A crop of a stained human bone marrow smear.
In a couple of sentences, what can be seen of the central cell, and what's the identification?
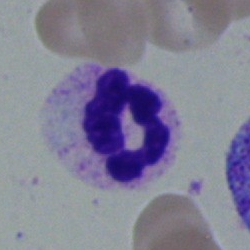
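Look first at the nucleus: it forms a closed ring around a clear central hole, and its chromatin is dense and dark purple. Around it, the cytoplasm is plentiful and pale lilac-pink, with fine purple granules scattered through it. This is a segmented neutrophil.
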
